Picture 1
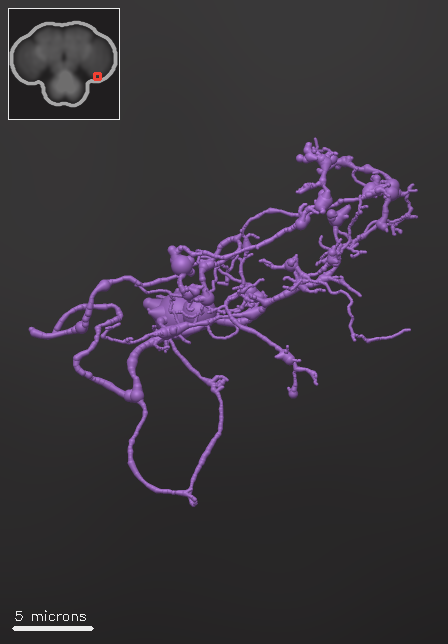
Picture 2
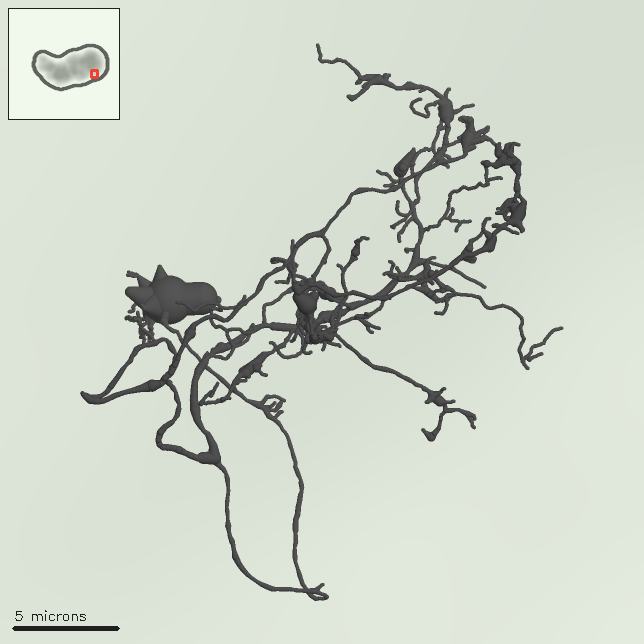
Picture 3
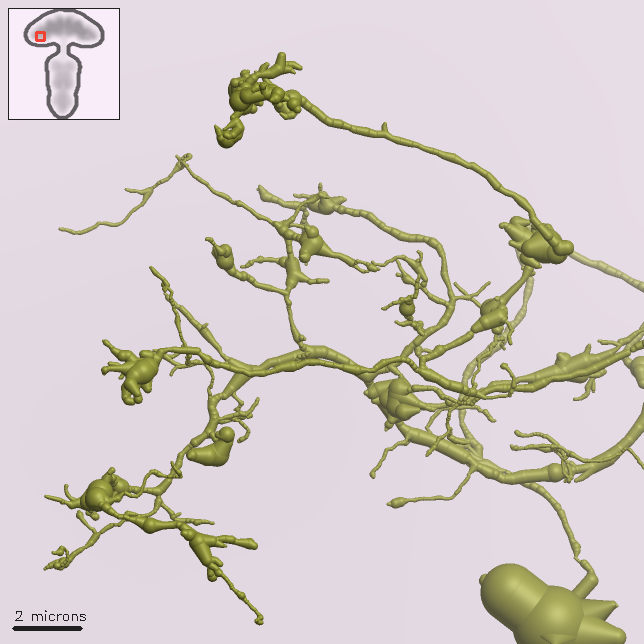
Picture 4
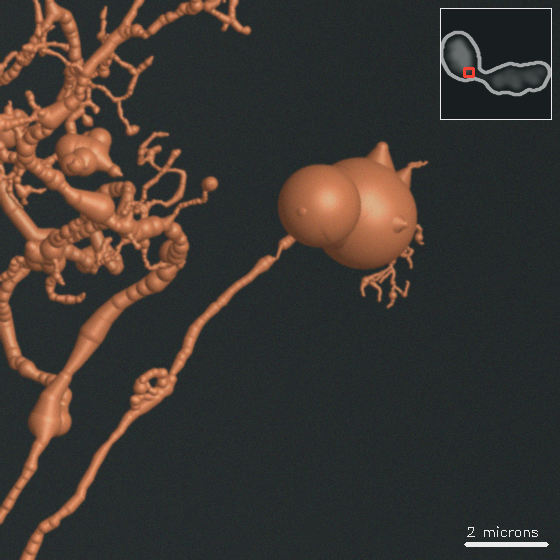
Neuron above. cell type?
Cm2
